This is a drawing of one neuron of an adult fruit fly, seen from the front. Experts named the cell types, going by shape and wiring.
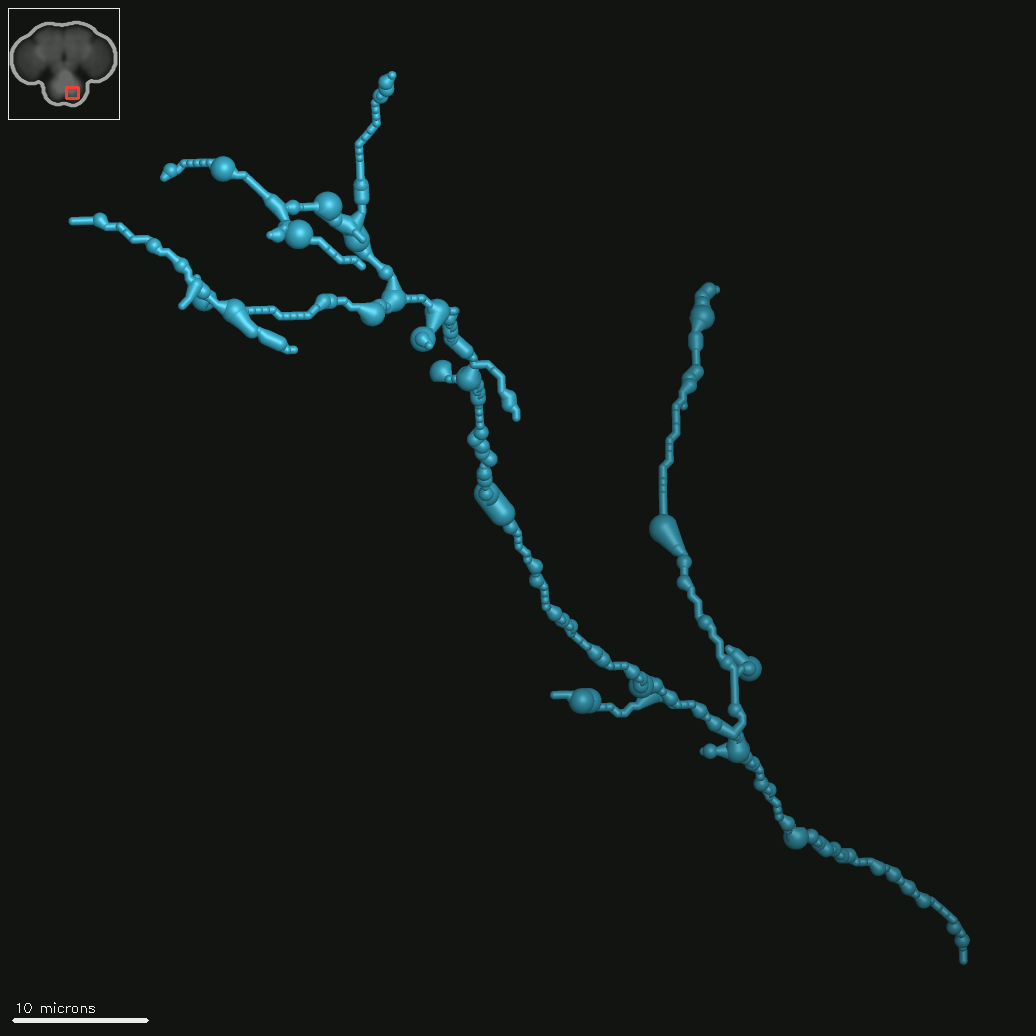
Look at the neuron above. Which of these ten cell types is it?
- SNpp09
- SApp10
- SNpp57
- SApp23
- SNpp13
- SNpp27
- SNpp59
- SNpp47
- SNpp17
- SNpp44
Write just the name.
SNpp59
